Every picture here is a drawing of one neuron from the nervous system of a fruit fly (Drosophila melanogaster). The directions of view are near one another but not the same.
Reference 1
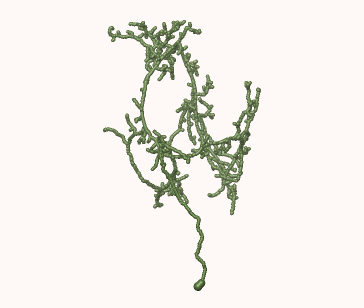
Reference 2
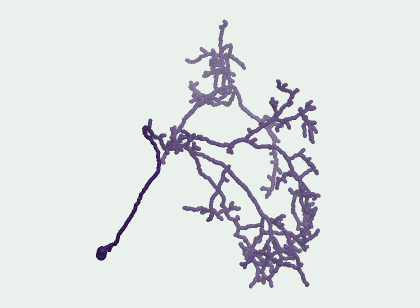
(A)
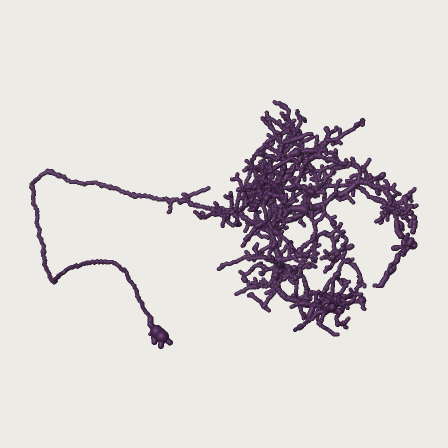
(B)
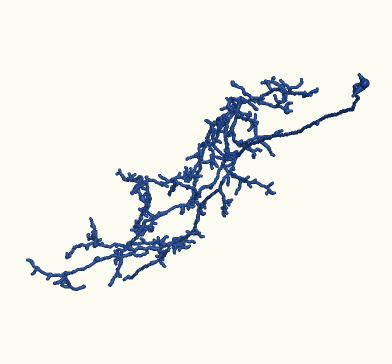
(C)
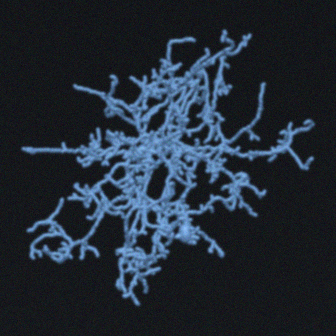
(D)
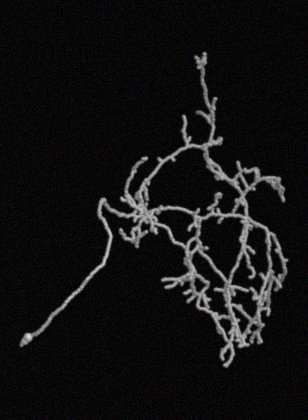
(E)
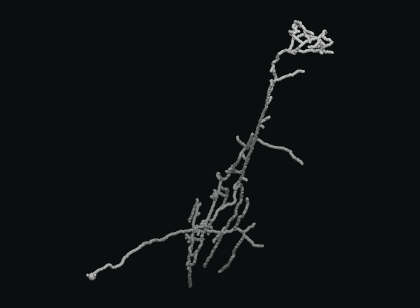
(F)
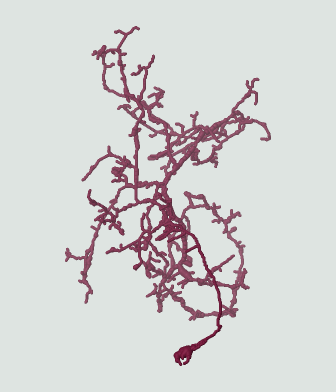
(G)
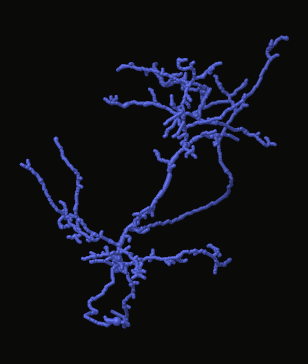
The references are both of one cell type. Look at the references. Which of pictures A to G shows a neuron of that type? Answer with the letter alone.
D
